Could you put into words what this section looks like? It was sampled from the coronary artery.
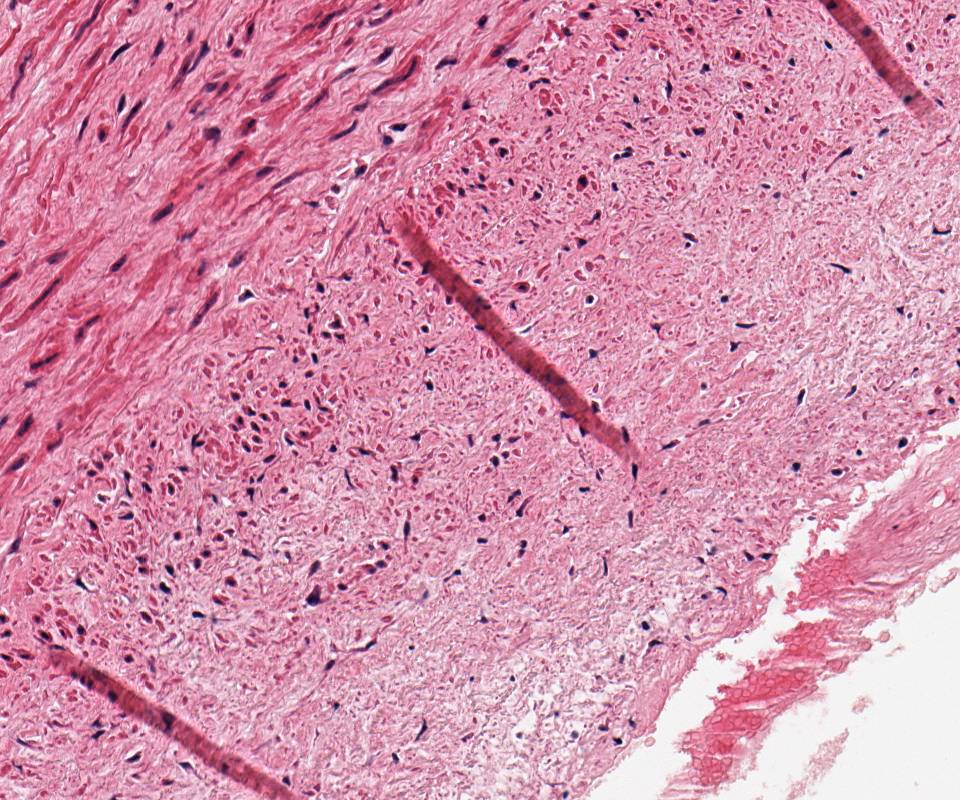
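Upper left: band of deep pink elongated fibres, running diagonally from lower left toward upper right. Nuclei there elongated, cigar-shaped, parallel to the fibres. Centre: cells cut across; small round or oval nuclei scattered in a paler pink matrix. Toward lower right edge: tissue paler, looser, nuclei sparse.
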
